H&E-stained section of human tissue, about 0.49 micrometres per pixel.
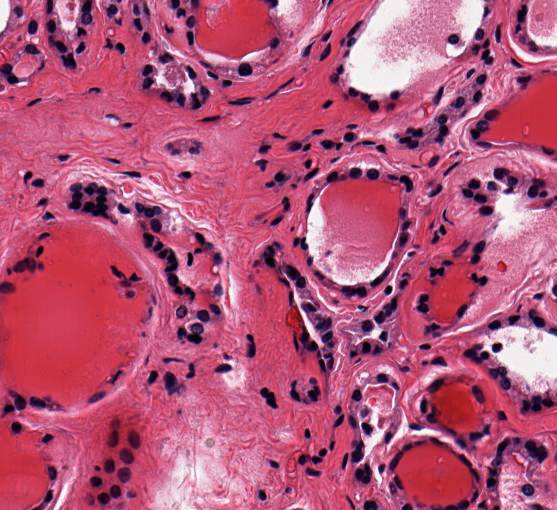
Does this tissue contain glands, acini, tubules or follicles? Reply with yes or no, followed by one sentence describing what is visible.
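Yes. Most follicles are filled with homogeneous eosinophilic colloid, and the largest lies at the left edge of the field.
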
